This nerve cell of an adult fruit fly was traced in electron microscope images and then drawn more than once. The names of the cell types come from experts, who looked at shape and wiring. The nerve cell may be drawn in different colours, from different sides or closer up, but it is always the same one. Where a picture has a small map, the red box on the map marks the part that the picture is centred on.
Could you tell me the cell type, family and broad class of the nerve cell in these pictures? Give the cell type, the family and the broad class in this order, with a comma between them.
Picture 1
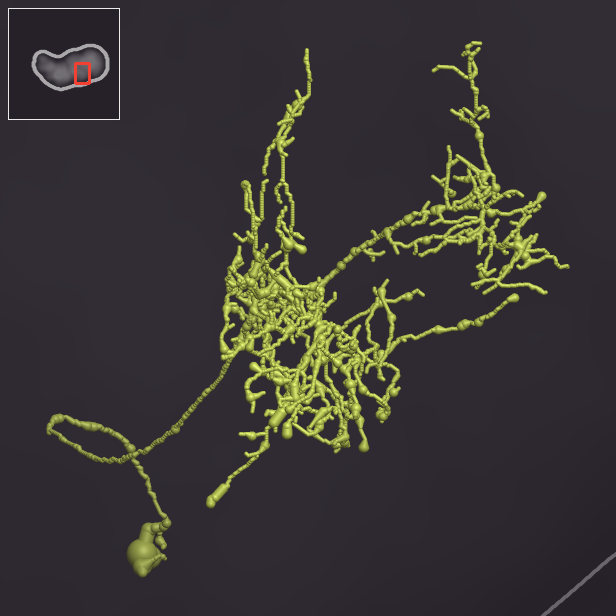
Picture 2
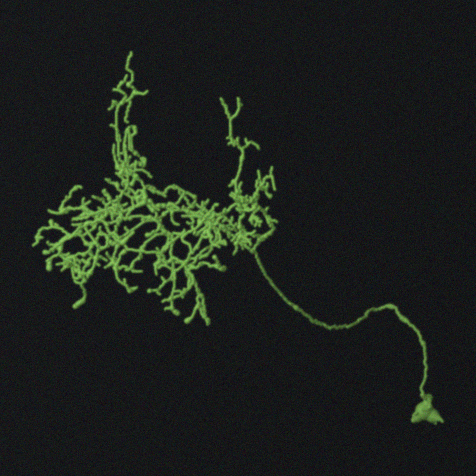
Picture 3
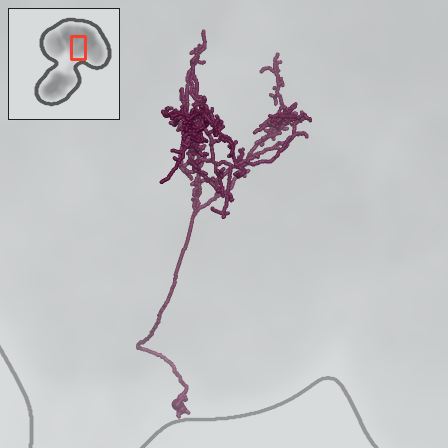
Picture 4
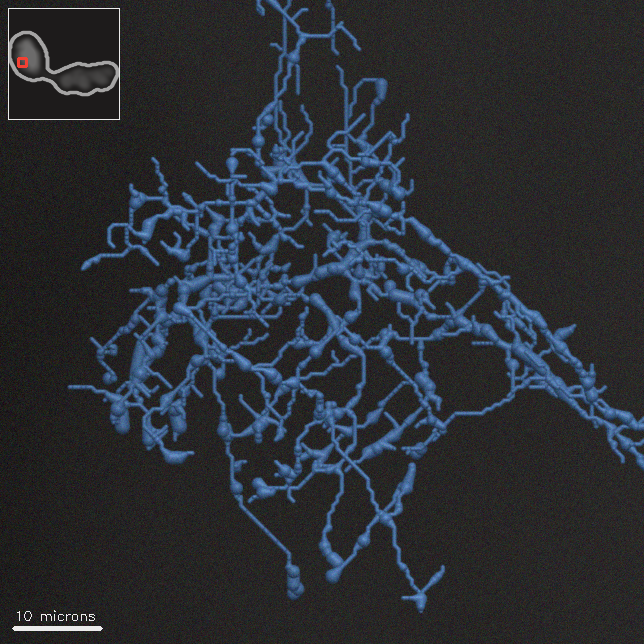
PRW061, hemilineage LB5, central-brain intrinsic neuron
